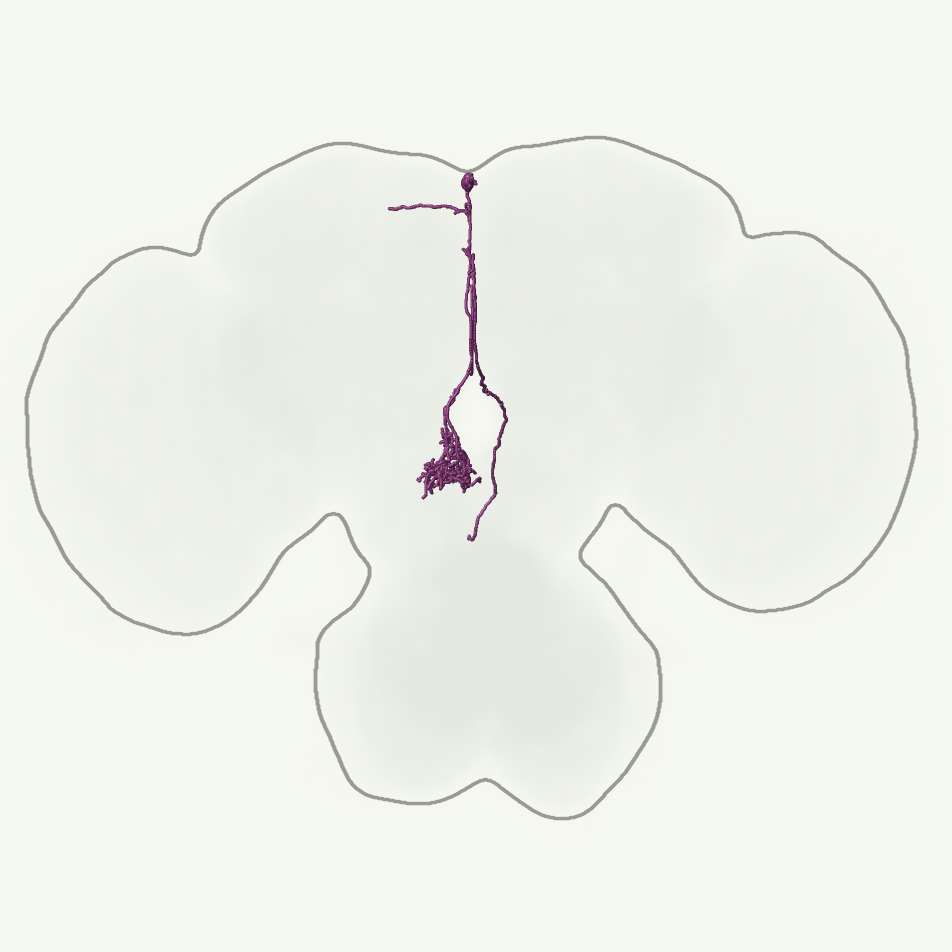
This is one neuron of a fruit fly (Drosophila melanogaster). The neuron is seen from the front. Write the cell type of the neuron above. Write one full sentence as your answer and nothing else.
This neuron is typed as DMS.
